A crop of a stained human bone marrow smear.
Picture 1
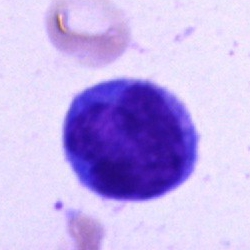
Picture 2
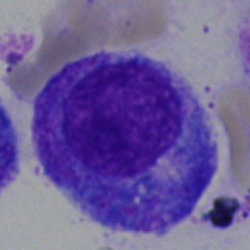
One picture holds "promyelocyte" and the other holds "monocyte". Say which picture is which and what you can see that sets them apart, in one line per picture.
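Picture 1 – monocyte. No granules are visible in the cytoplasm.
Picture 2 – promyelocyte. Fine purple granules speckle the cytoplasm.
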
